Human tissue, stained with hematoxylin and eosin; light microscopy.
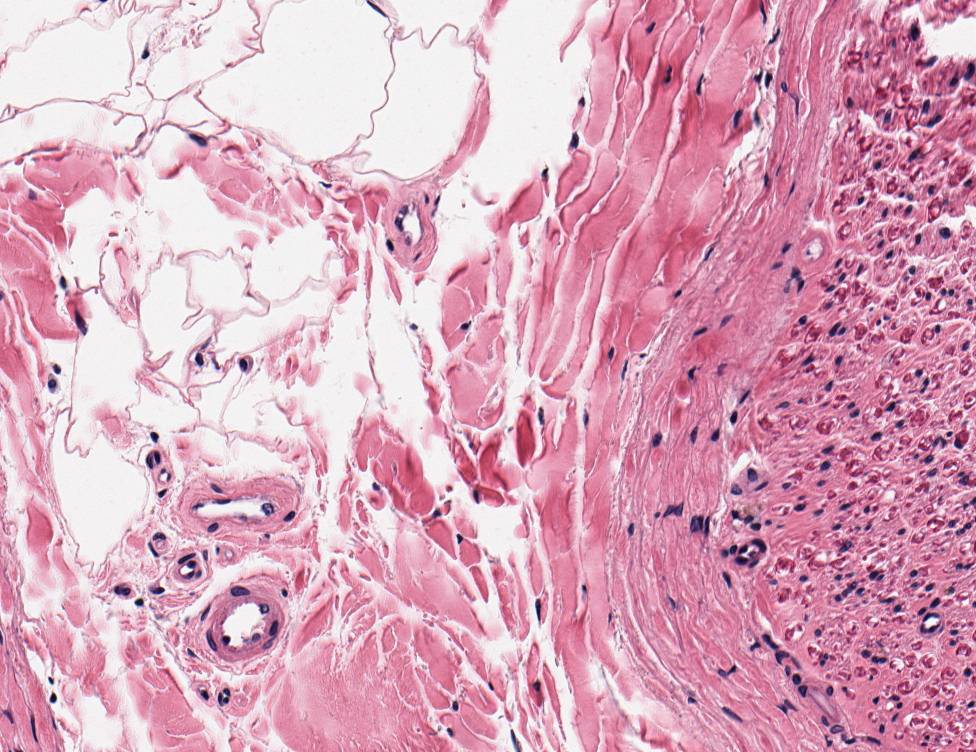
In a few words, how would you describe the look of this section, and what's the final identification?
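In the upper left, empty polygonal spaces outlined by thin membranes have the look typical of fat cells. Lower left, several small vessels with thick walls and narrow lumens are clustered together. Broad pink fibre bundles fill the middle, with few nuclei among them. Along the right edge, small rounded profiles with pink centres are closely packed. The section is tibial nerve.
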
